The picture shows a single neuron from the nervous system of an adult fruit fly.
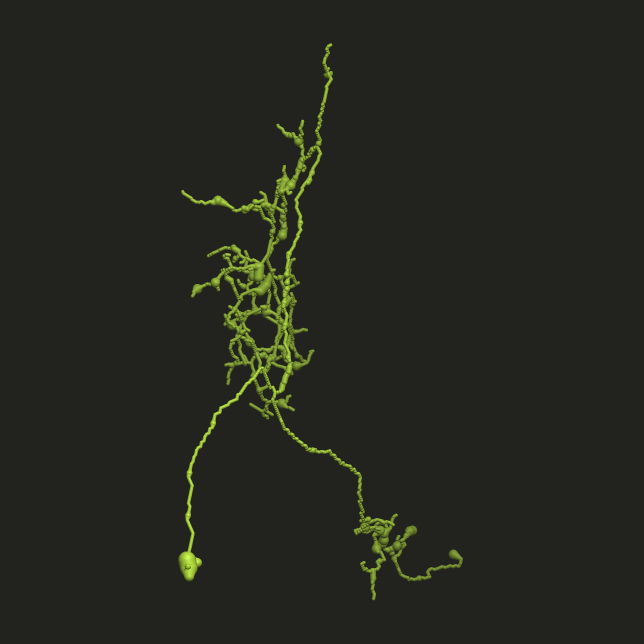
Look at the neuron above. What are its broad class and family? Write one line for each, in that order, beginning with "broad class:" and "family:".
broad class: visual projection neuron
family: LC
